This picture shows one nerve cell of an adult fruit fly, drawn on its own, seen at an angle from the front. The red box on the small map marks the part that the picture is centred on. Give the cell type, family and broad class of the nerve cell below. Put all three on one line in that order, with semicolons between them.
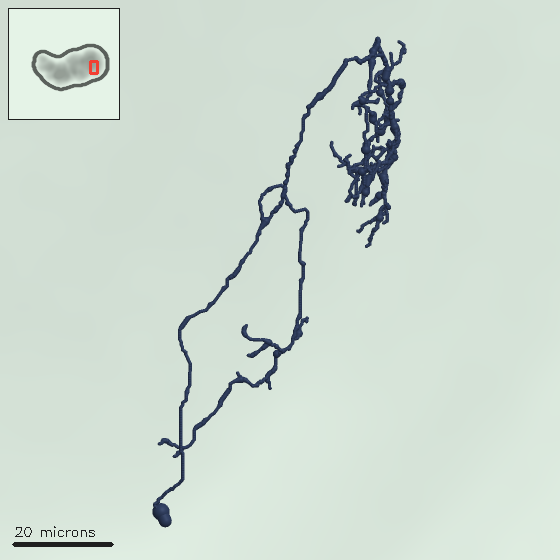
Li21; Li; optic-lobe intrinsic neuron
